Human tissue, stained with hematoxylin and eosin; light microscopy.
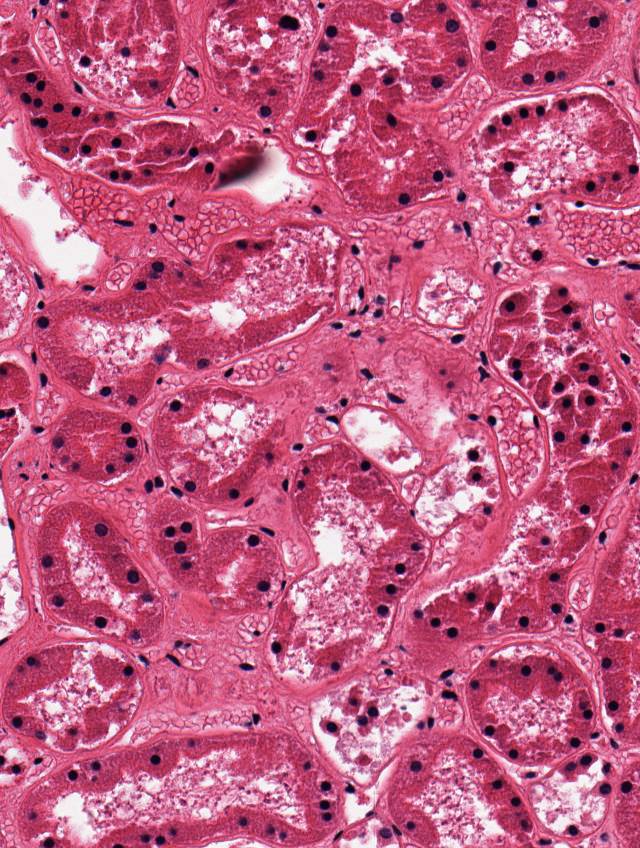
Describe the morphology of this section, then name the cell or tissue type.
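Here, I notice, closely packed cross-sections of tubules fill the whole field, separated only by thin partitions. Each lining cell has one small round dark nucleus. Capillaries running between the tubules are crowded with closely packed red blood cells. Between tubules the stroma is scant, with just a few elongated dark nuclei. This section is renal cortex.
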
